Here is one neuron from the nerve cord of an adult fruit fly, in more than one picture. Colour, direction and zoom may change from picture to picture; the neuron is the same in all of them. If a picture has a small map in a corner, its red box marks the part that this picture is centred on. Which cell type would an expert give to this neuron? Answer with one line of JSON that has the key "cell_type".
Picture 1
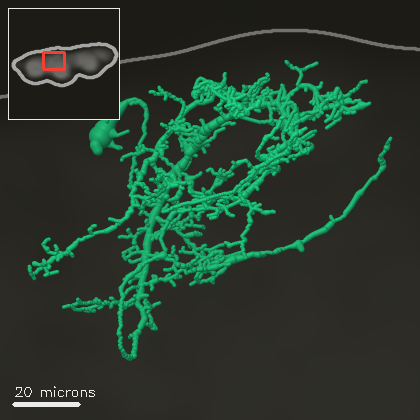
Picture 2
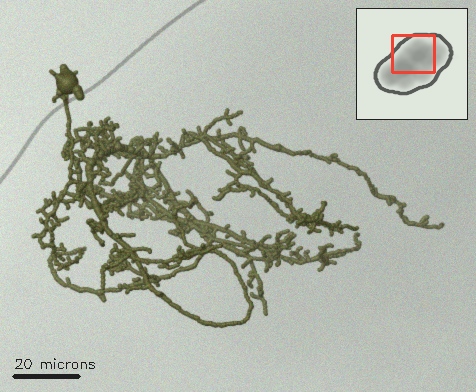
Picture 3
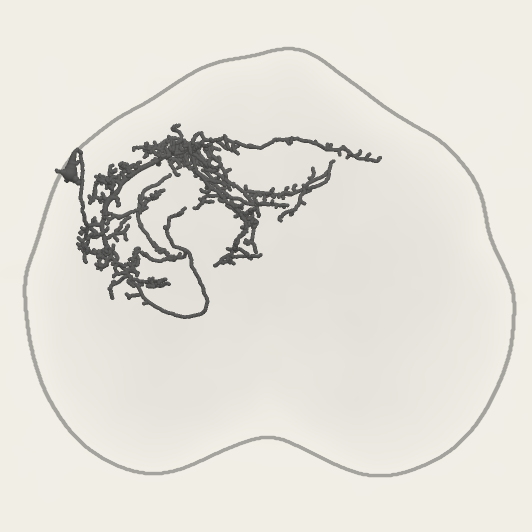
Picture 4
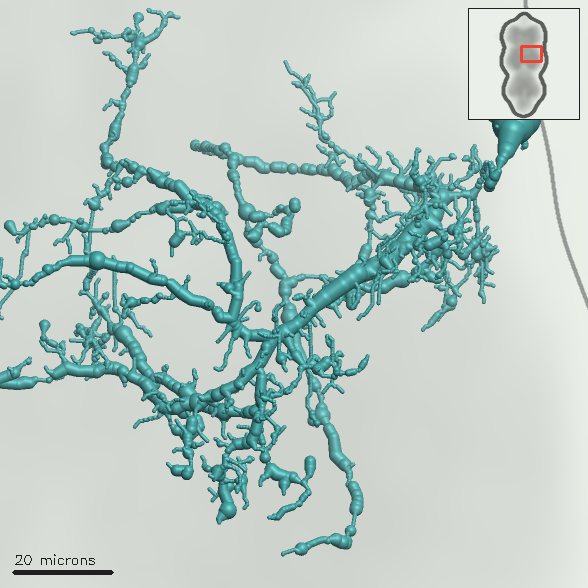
{"cell_type": "dMS2"}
